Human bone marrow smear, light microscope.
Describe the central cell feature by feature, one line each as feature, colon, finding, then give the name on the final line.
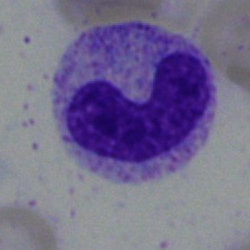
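Outline: round and smooth
Nuclear shape: kidney-shaped, deep notch on upper edge
Nuclear position: lower part of the cell
Cytoplasm: wider band above the nucleus, pale lilac-pink
Cell type: band neutrophil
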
